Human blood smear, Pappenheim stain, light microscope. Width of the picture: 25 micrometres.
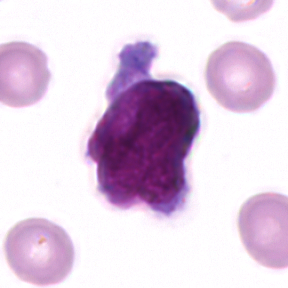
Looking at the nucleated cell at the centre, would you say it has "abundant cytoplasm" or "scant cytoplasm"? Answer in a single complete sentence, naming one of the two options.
What surrounds the nucleus is a narrow rim of cytoplasm.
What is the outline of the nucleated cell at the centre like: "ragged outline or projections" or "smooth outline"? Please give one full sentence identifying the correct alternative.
The cell's outline is ragged or frayed, or has projections, blebs or tags.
